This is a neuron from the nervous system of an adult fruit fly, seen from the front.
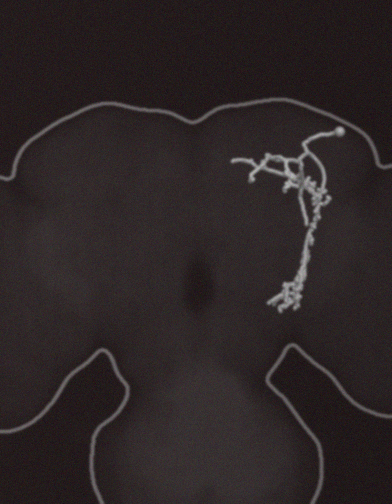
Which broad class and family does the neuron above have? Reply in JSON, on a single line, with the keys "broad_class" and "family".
{"broad_class": "central-brain intrinsic neuron", "family": "hemilineage VLPd&p1_posterior"}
